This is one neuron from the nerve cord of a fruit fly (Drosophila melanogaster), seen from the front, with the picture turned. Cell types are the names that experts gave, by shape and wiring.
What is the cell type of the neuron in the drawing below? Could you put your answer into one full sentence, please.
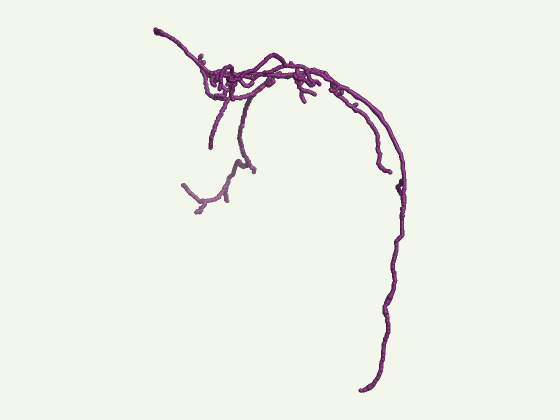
The neuron is of cell type SNta10.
